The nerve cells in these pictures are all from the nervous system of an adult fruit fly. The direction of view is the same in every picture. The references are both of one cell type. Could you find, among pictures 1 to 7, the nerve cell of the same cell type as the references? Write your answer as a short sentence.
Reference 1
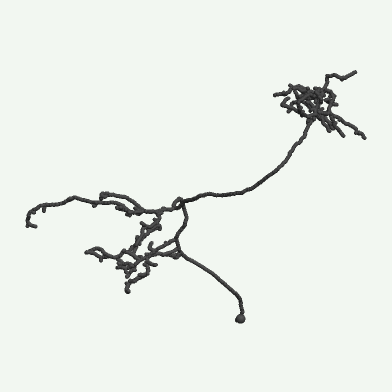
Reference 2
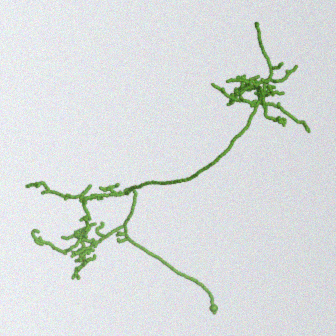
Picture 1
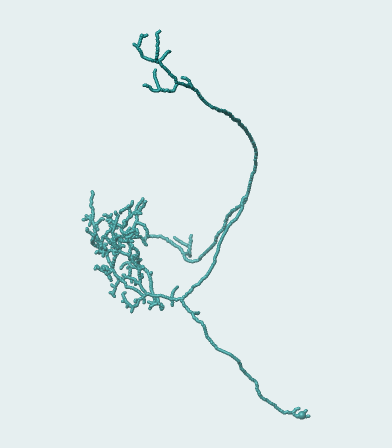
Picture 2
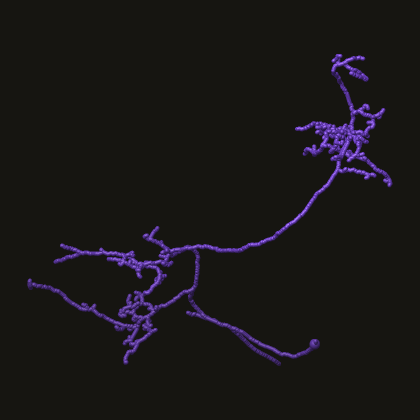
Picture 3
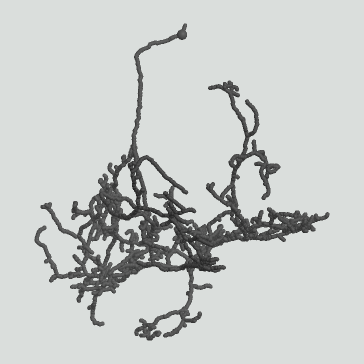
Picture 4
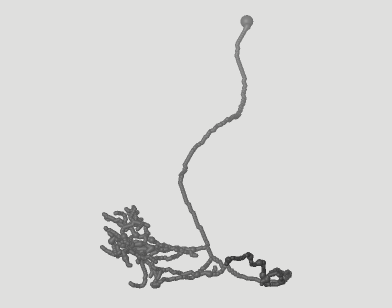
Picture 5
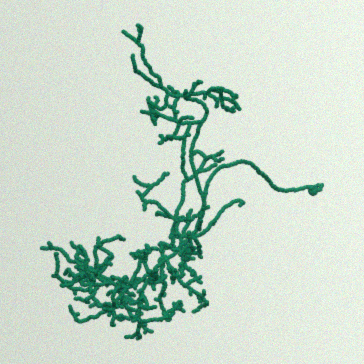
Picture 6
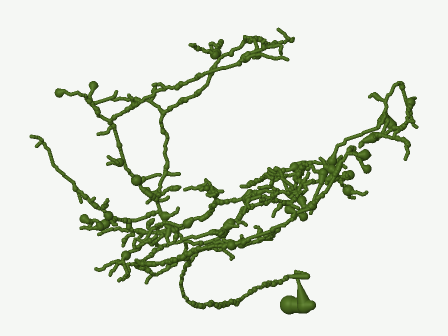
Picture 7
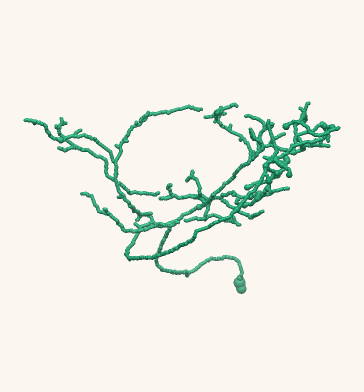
Picture 2 shows a nerve cell of the same cell type.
